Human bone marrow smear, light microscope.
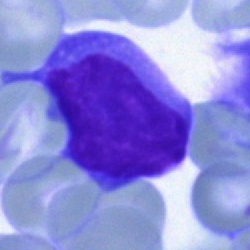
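Lymphocyte, with a nucleus filling most of the cell and showing an irregular, somewhat angular outline. The cytoplasm is a narrow rim of deep blue without visible granules, and a thin, tapering tail of it projects from the upper left.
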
